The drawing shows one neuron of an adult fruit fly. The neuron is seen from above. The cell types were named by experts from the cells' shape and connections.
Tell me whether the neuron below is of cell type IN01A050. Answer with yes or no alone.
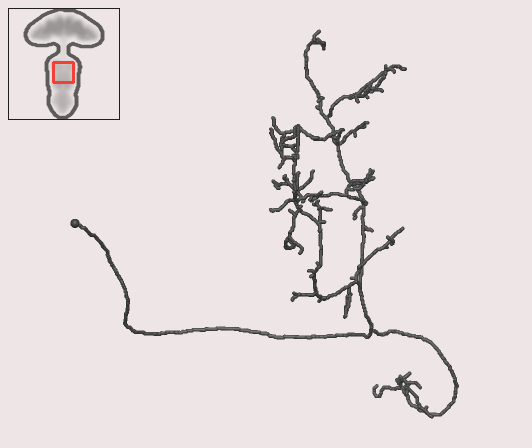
no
